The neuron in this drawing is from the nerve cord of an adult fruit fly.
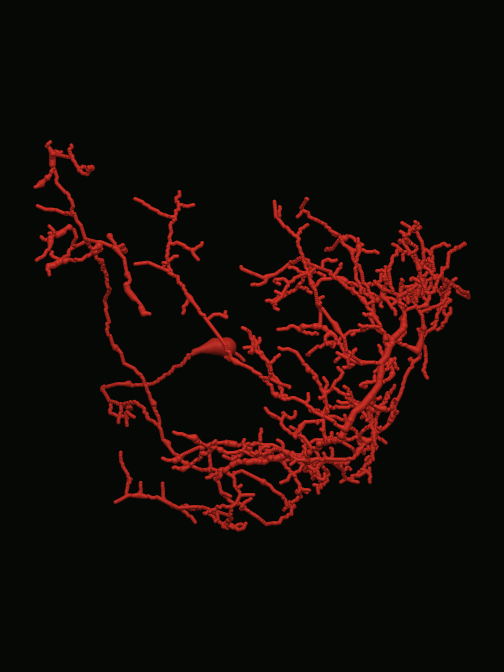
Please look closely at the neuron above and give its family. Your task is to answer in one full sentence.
Concerning family, this neuron is hemilineage 04B.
